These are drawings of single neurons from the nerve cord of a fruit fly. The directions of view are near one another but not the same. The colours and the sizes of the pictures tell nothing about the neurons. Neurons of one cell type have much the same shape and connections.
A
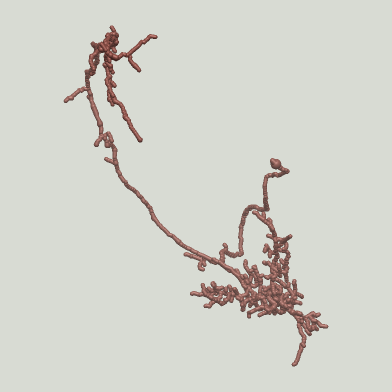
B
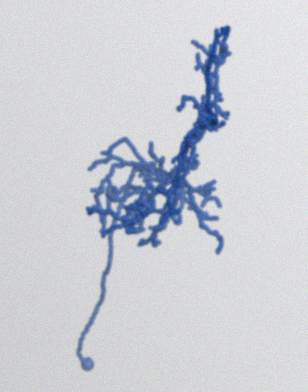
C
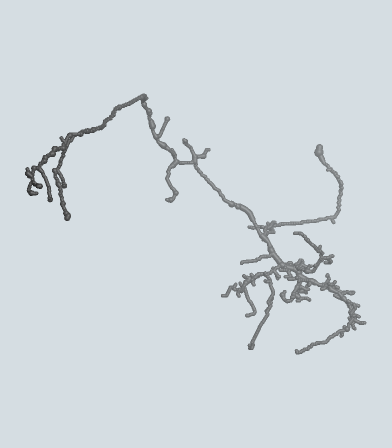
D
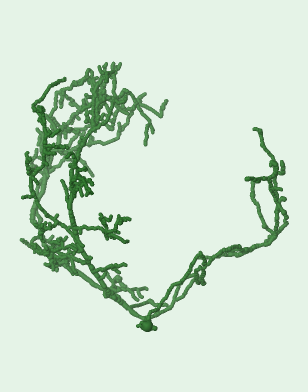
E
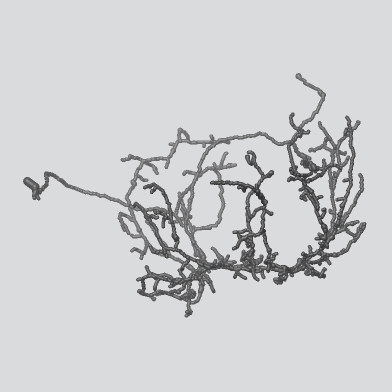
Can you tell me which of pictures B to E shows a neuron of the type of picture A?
C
